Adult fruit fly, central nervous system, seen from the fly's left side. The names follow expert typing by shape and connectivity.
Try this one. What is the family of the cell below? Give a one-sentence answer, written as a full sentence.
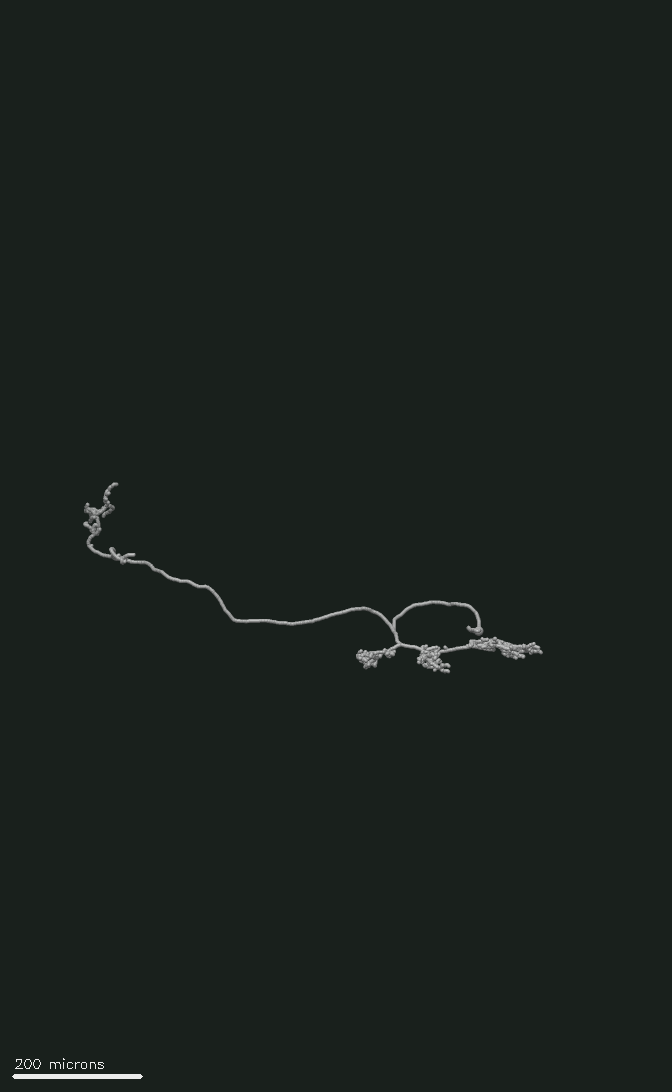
The family grouping of the neuron is hemilineage 19B.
